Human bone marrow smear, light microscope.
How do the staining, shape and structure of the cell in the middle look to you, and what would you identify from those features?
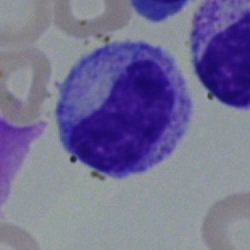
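Indented nucleus, concave side toward the upper left. Nucleus off-centre, toward the lower right of the cell. Cytoplasm blue. In the indentation at the upper left, a pale, clearer zone of cytoplasm. Name: metamyelocyte.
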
